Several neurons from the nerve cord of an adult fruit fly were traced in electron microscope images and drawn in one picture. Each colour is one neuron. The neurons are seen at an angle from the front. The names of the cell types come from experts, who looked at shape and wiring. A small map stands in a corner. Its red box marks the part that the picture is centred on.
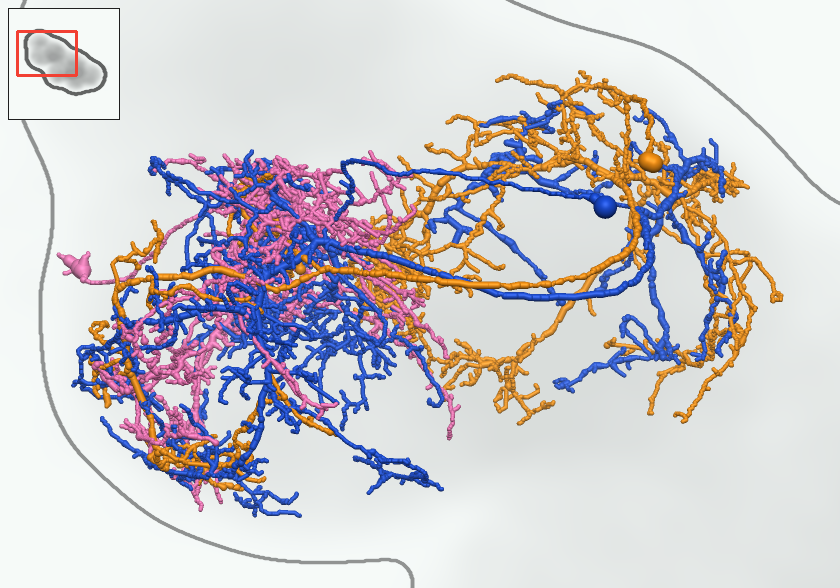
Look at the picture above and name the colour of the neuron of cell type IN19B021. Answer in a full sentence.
The colour is blue.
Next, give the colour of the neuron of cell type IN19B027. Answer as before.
The colour is orange.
